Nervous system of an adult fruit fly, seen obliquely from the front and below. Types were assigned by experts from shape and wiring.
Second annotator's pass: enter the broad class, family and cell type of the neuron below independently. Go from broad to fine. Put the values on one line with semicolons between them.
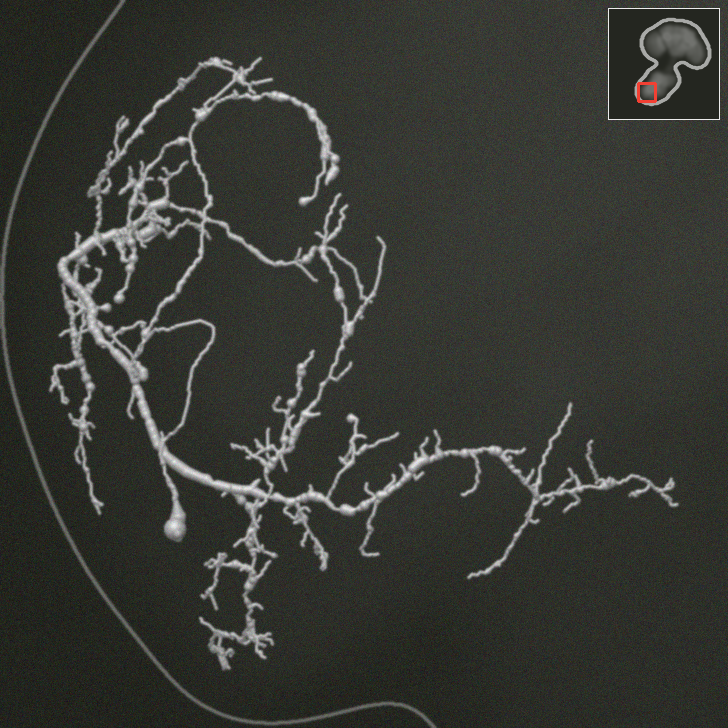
nerve-cord intrinsic neuron; hemilineage 16B; IN16B052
